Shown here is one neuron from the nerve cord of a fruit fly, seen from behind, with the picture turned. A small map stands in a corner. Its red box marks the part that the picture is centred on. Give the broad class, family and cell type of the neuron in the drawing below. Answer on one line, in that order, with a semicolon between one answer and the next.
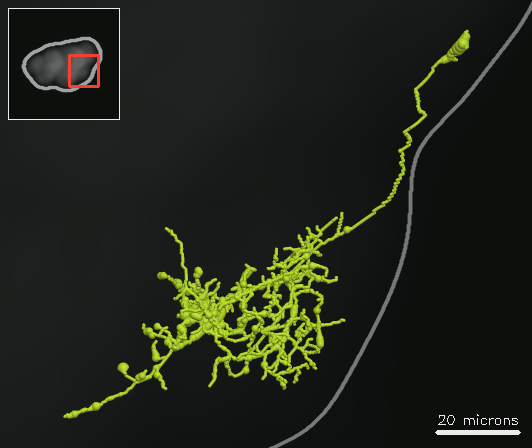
nerve-cord intrinsic neuron; hemilineage 13B; IN13B035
